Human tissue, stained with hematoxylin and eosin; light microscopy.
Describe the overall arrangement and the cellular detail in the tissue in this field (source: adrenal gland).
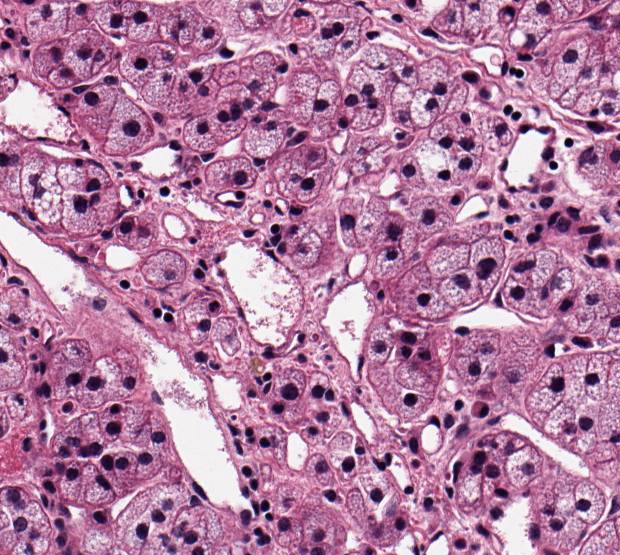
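Right across the field, the cells sit in small rounded nests and short cords, with thin strands of connective tissue between them. The main cells are large and polygonal, with plenty of finely granular pale pink cytoplasm and round, dark, mostly central nuclei. A few of them have two nuclei.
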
